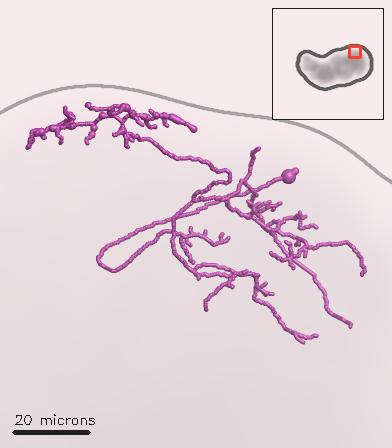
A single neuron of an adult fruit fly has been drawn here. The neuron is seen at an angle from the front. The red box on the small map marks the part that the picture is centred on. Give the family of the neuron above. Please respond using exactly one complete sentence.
This neuron falls within the family hemilineage LHp2.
